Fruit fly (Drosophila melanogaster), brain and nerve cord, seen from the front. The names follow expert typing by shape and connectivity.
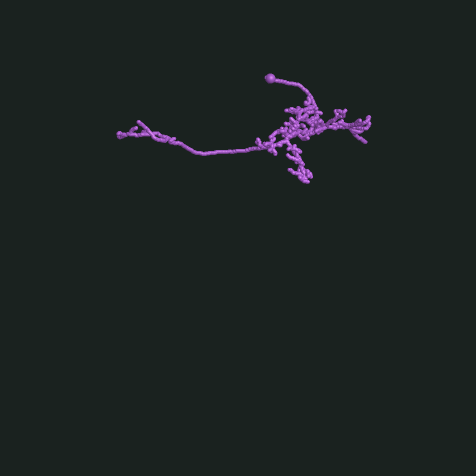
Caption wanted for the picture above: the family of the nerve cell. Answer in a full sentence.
The family is hemilineage SMPp&v1_posterior.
